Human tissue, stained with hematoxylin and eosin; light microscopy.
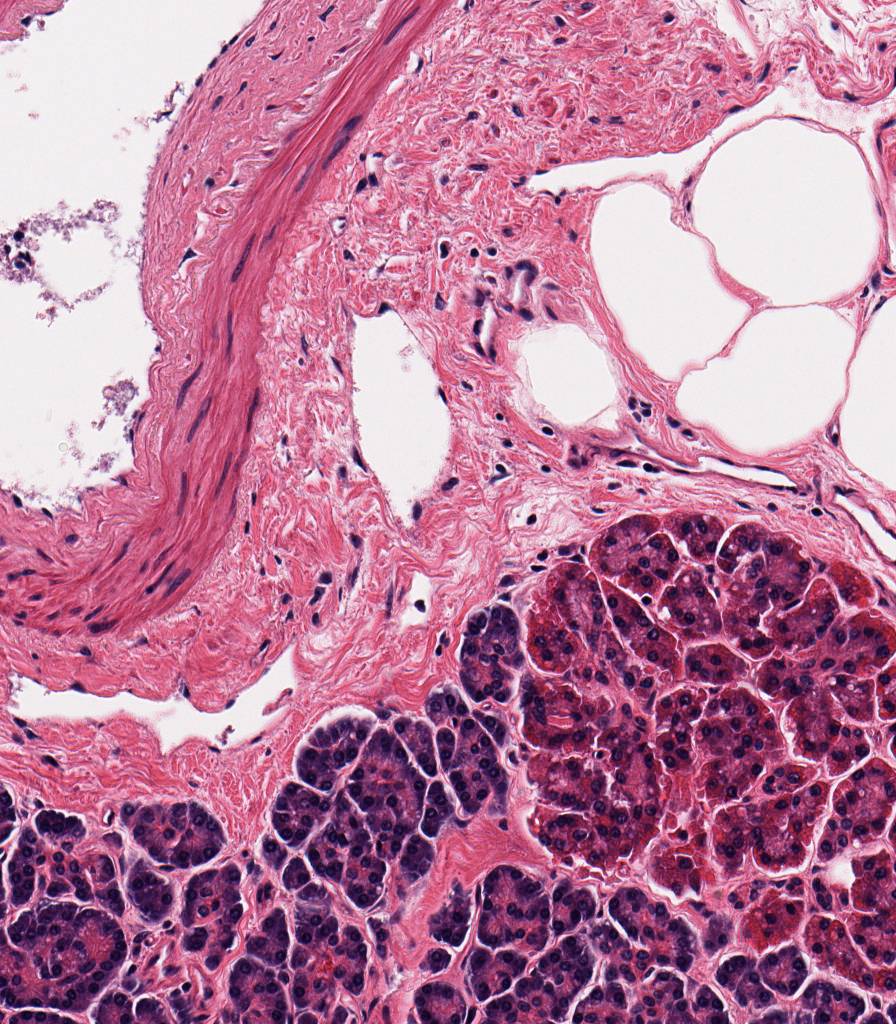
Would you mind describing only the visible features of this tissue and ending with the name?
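Closely packed glandular acini fill the lower field beneath connective tissue above; each is a small rounded cluster of pyramidal cells with basal round nuclei. Lower right, a group has redder cytoplasm than the dark purple acini to its left. It is pancreas.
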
